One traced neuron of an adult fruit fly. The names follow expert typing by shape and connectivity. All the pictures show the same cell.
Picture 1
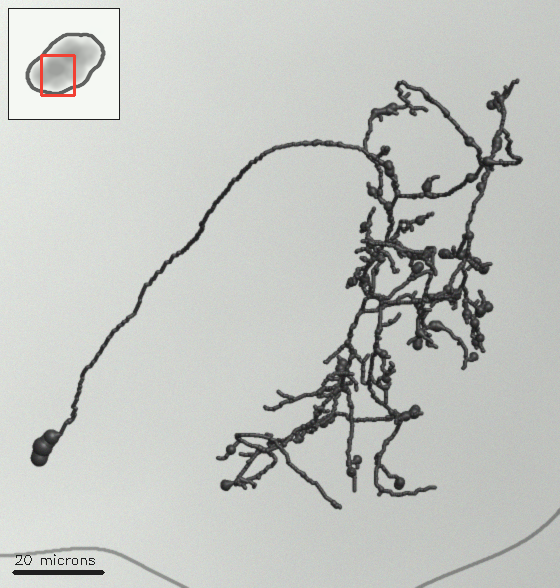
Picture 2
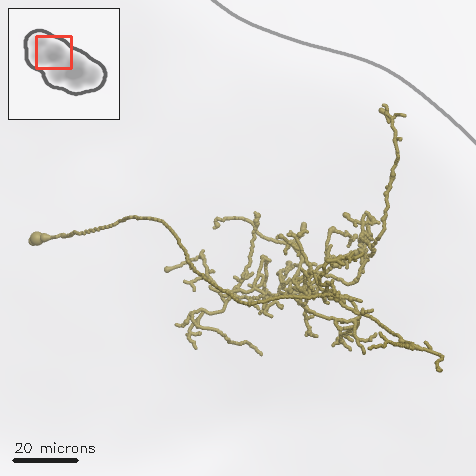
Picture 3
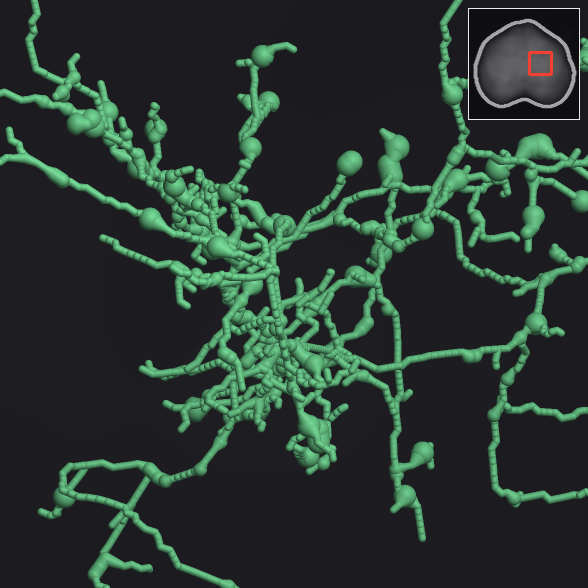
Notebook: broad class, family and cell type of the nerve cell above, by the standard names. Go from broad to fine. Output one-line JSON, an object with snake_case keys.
{"broad_class": "nerve-cord intrinsic neuron", "family": "hemilineage 12B", "cell_type": "IN12B056"}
